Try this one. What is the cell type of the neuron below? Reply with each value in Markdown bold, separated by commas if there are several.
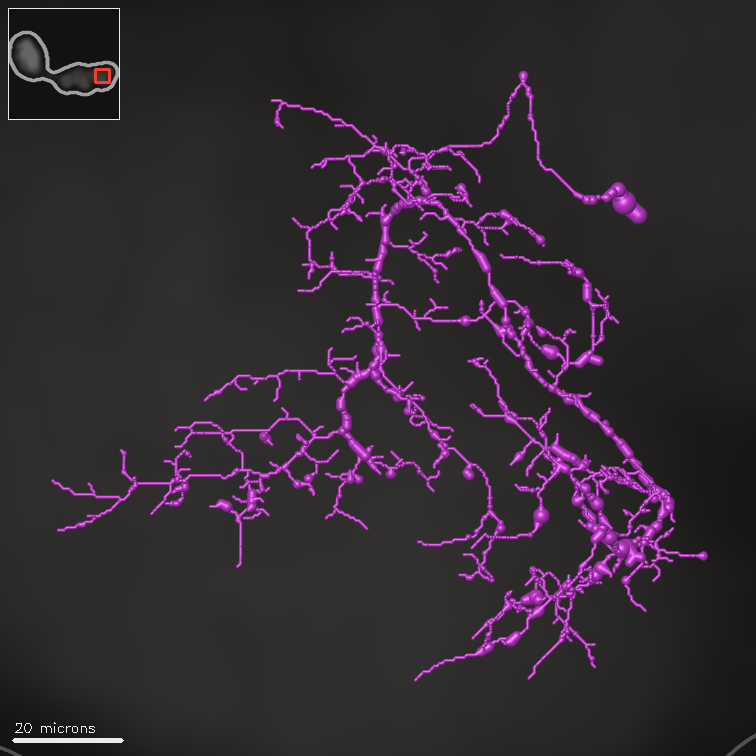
**IN19A046**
